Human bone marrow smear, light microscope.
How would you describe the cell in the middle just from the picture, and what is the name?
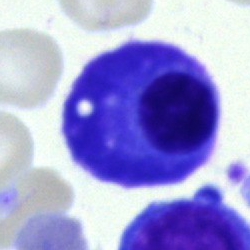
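Outline roughly round, with a slightly uneven edge. Nuclear chromatin dense and stained dark purple. One small, clear, round vacuole near the left edge of the cytoplasm. Cytoplasm without visible granules. The cell is a plasma cell.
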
